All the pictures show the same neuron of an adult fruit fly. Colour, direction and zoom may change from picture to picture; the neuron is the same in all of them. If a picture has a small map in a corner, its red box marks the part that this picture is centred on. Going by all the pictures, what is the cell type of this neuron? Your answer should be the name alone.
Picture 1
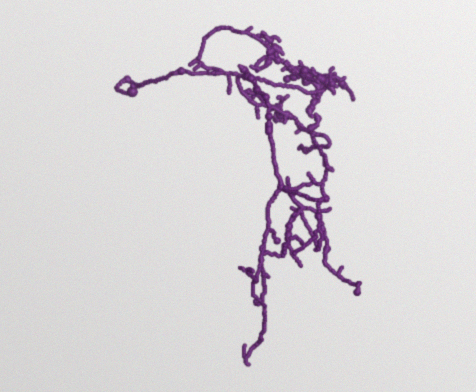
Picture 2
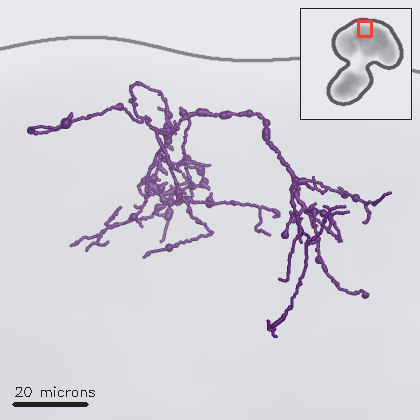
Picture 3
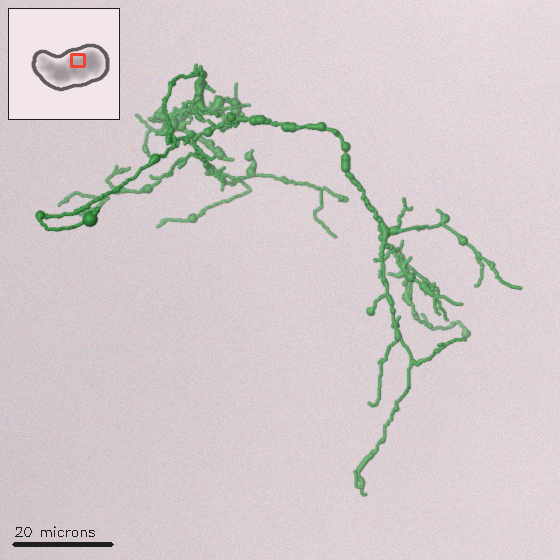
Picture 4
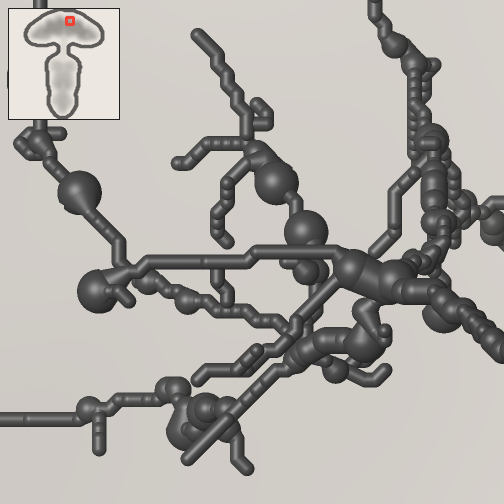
CB4196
